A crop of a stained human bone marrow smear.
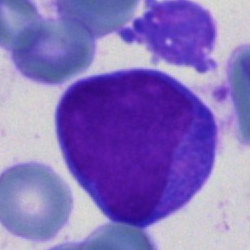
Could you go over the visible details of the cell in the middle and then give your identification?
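Nucleus: it fills most of the cell. Cytoplasm: a narrow crescent on the right side of the nucleus, with no vacuoles seen. Surface: no blebs or projections. Name: blast.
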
